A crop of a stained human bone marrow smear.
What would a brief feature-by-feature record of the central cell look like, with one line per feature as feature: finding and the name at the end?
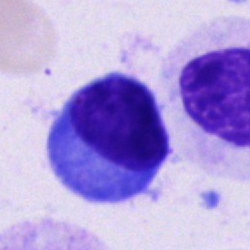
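Outline: round, with a smooth edge
Nucleus position: off-centre, toward the upper right
Nucleus shape: one unlobed mass
Chromatin: dense, staining dark purple
Name: plasma cell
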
